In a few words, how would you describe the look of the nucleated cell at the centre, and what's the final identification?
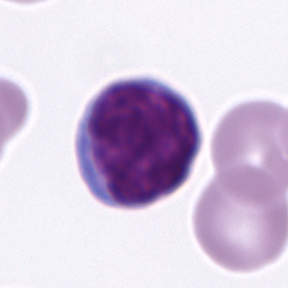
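Outline checked: smooth, with no surface projections. Cytoplasm checked next: a scant pale blue crescent, lying mainly on the left side of the cell. Within the visible cytoplasm there are no granules, and no vacuoles are seen. The cell is a typical lymphocyte.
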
